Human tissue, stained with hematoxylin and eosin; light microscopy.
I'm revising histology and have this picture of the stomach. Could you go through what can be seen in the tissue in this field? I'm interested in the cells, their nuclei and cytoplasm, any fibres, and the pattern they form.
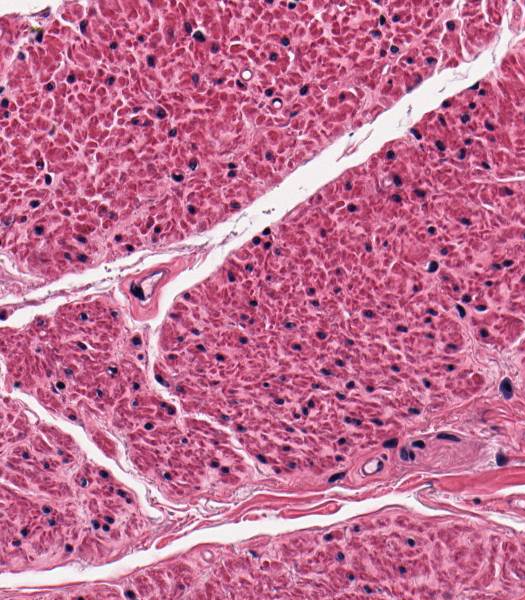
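So, the field is packed with pink muscle fibres, mostly cut across, in bundles. Their cut ends look like small polygonal profiles pressed together. By a cleft near the lower edge, a few run lengthwise as long pink strands. Only thin pale connective tissue separates the bundles.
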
